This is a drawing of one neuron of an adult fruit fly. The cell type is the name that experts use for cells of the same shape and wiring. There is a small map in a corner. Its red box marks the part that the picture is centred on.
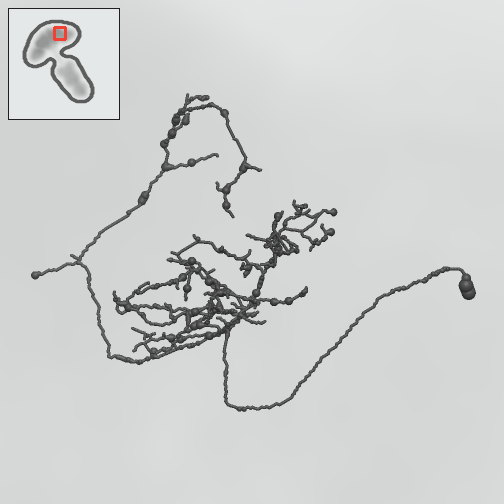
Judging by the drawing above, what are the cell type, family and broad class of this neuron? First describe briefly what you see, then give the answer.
It lies in the brain. The cell body can be seen on the right of the picture. The picture shows dozens of branch ends. The cell type is LHPV4b5. The family is hemilineage SLPp&v1_posterior. Its broad class is central-brain intrinsic neuron.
